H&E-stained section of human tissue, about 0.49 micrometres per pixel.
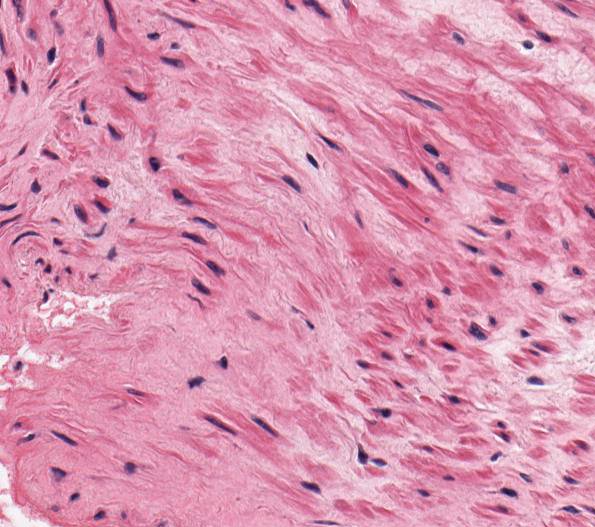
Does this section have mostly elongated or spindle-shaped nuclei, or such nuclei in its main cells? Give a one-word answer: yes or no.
Yes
